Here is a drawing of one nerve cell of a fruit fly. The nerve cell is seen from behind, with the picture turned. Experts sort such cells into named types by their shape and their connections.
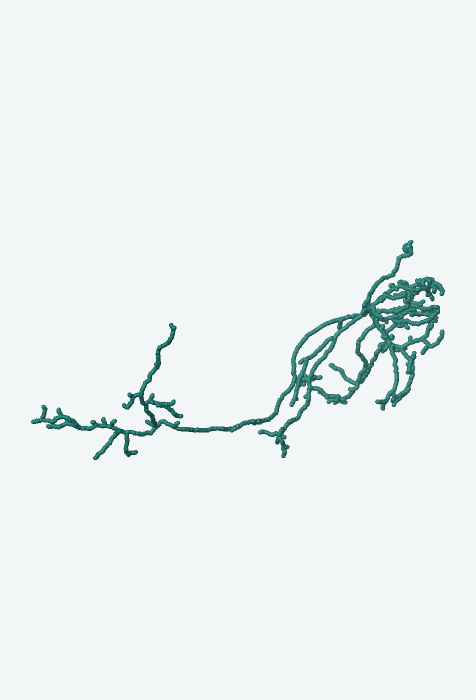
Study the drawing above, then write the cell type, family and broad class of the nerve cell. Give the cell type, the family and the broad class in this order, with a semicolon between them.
AOTU007_a; hemilineage AOTUv3_dorsal; central-brain intrinsic neuron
